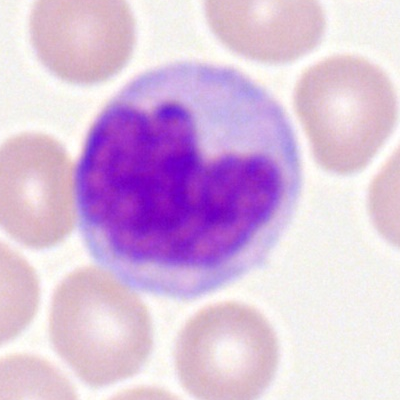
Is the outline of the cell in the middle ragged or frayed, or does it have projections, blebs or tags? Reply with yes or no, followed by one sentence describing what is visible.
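No. The cell has a round, smooth outline.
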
